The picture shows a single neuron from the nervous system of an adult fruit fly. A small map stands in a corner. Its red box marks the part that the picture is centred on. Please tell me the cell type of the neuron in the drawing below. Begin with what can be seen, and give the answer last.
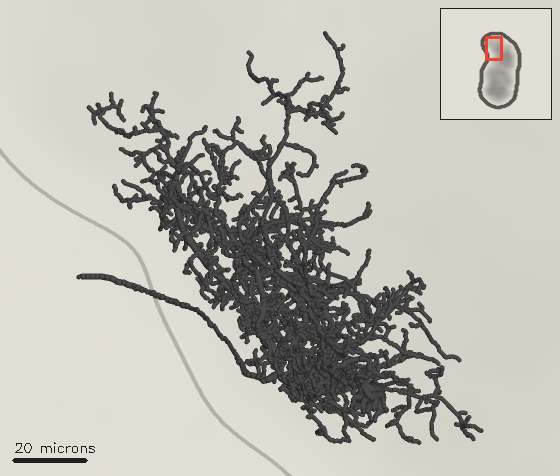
From top to bottom in the picture it spans about 120 microns. The picture shows more than a hundred branch ends. It is a motor neuron of the nerve cord. It is of cell type MNad63.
